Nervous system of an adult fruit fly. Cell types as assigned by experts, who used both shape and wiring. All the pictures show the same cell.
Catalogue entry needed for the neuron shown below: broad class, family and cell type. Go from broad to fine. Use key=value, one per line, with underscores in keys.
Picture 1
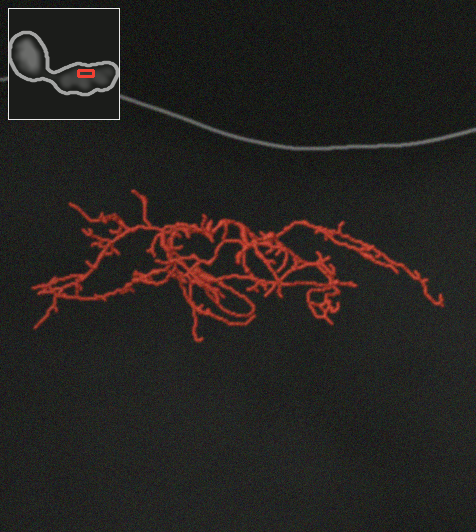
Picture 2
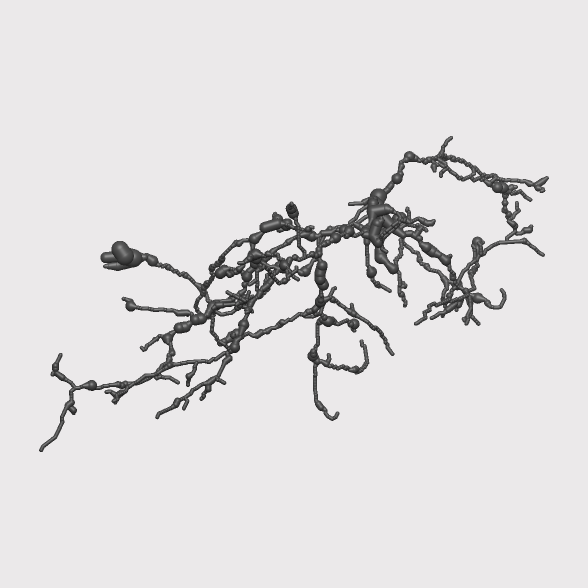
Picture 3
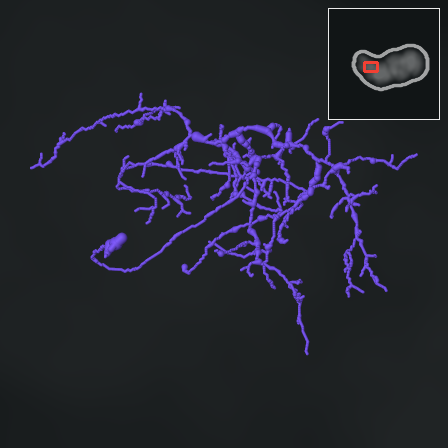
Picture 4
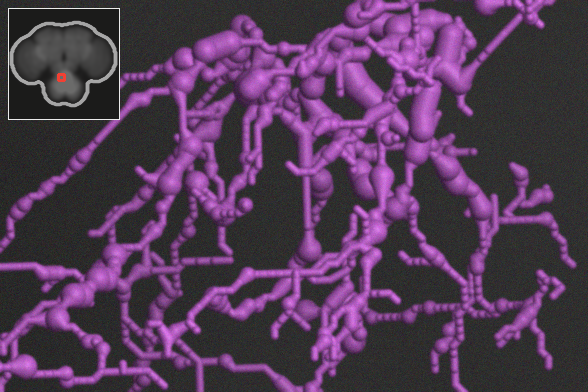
broad_class=nerve-cord intrinsic neuron
family=hemilineage 11B
cell_type=IN11B017_b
